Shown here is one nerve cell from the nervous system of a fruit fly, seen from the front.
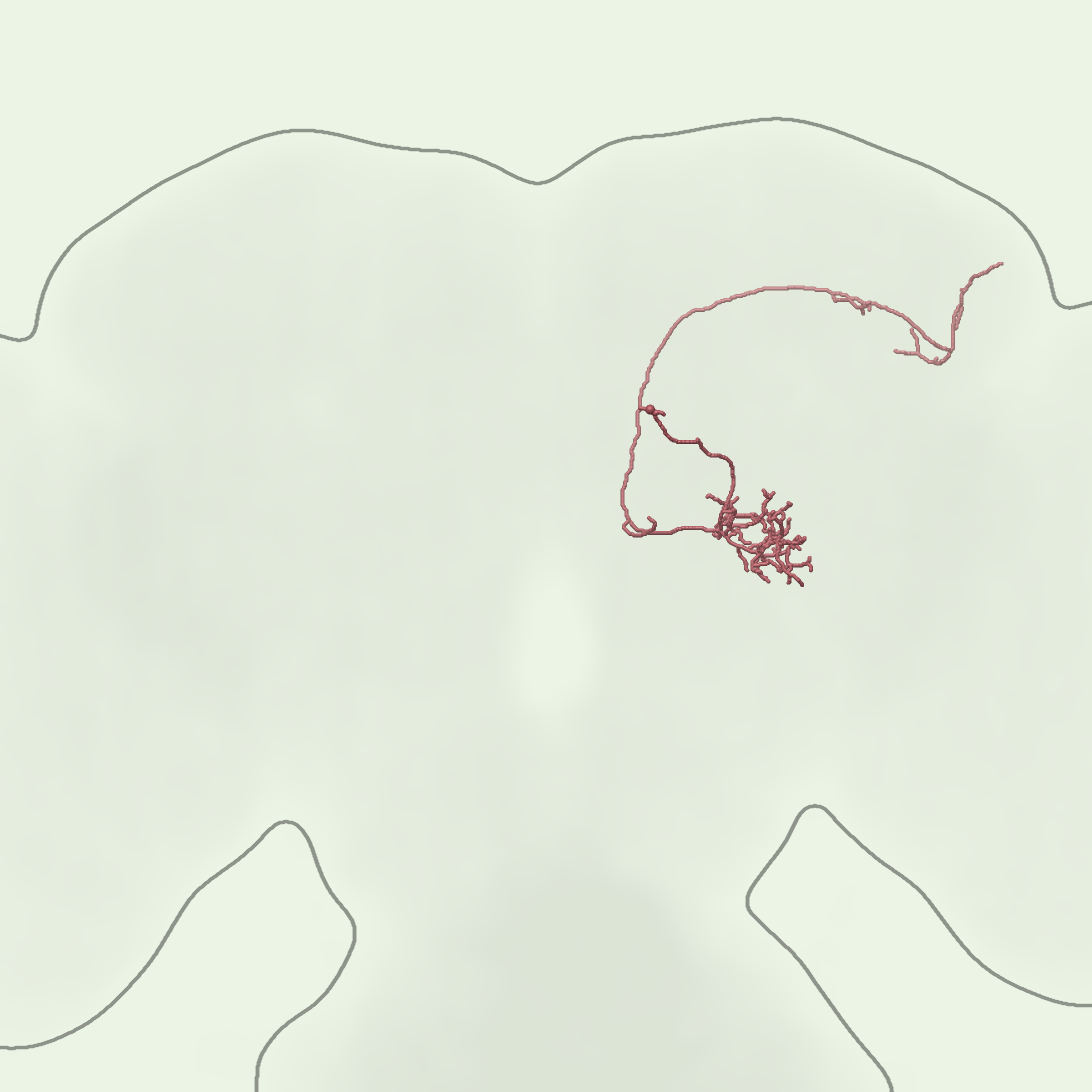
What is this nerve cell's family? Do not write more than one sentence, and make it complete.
Family membership for the nerve cell is hemilineage ALad1.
